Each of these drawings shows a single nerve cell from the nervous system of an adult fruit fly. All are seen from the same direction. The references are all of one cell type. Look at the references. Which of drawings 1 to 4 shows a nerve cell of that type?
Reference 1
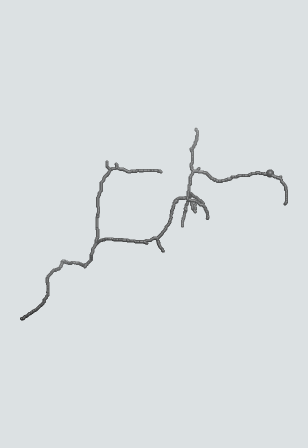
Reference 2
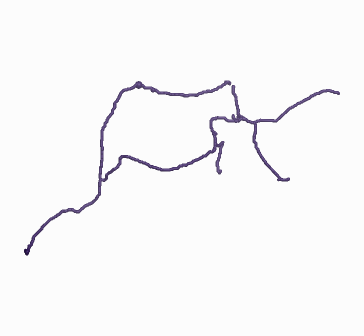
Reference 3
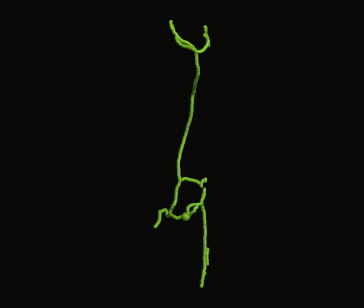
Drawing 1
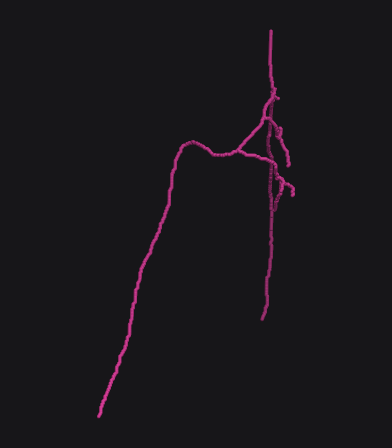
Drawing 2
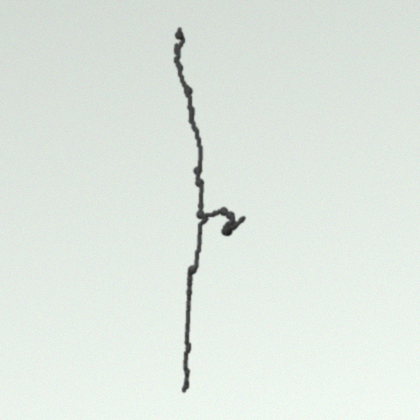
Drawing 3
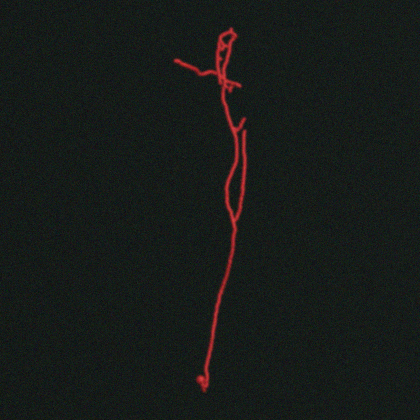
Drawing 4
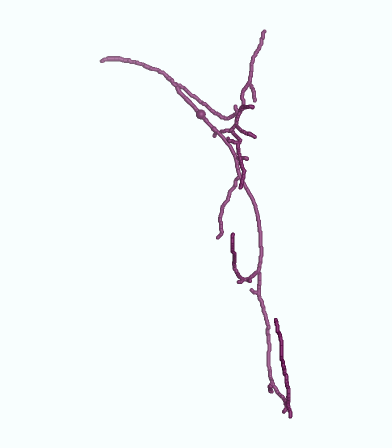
1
